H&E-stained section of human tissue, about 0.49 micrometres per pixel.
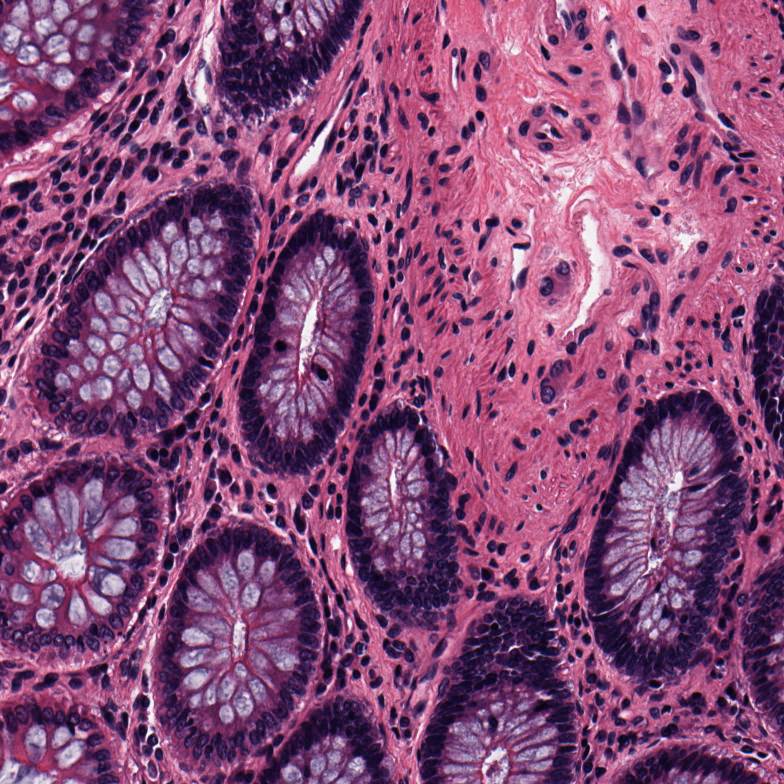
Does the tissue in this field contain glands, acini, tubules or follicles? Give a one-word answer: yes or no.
Yes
